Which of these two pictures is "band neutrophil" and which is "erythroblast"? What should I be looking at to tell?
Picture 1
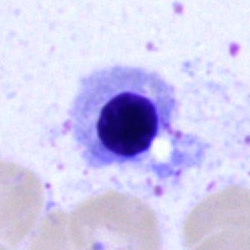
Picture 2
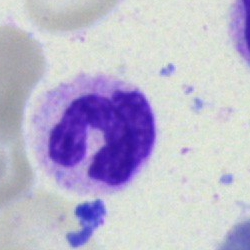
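Picture 1 shows the erythroblast, and picture 2 shows the band neutrophil. Outline first: the erythroblast's border is irregular rather than smoothly round, while the band neutrophil's is round and smooth. Nuclear shape next: in picture 2 the nucleus is a thick curved horseshoe whose gap opens downward.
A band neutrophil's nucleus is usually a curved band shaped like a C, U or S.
Chromatin: in the erythroblast it is dense and very dark purple, showing little internal detail, and in the band neutrophil it is dark purple and densely clumped.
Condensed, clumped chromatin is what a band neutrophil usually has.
Nucleoli: none can be seen in either cell. Vacuoles: the erythroblast has a single round clear one against the lower right edge of its nucleus, whereas the band neutrophil's cytoplasm has none. Granules: no distinct ones show in the erythroblast's cytoplasm. Surroundings: red cells lie below the erythroblast without touching it, and a small irregular purple-blue fragment lies just below the band neutrophil's lower edge.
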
